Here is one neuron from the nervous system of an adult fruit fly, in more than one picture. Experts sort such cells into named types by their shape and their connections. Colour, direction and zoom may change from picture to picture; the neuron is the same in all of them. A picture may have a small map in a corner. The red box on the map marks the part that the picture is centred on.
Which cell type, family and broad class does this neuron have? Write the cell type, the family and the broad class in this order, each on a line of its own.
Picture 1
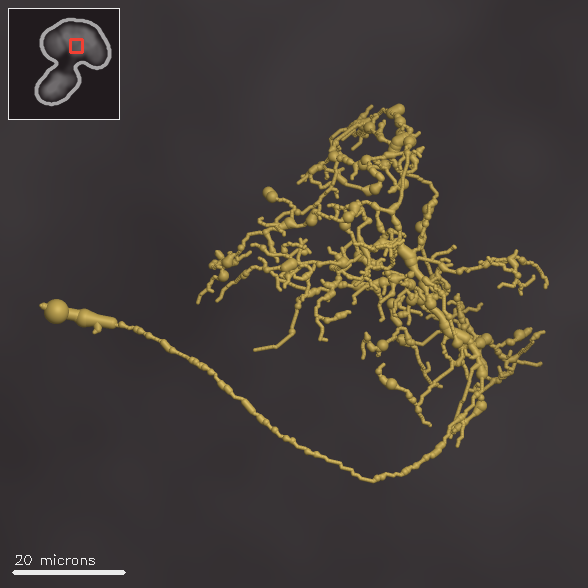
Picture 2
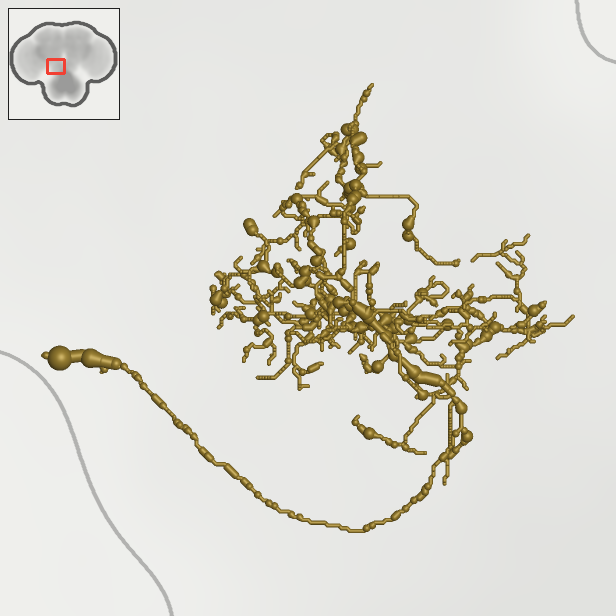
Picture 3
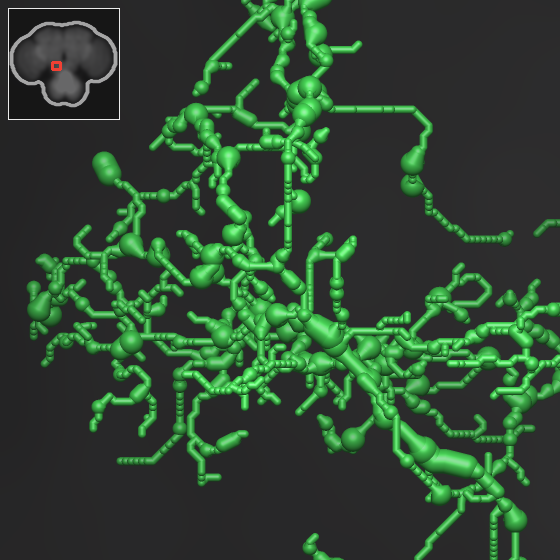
GNG406
hemilineage MD_SA1
central-brain intrinsic neuron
